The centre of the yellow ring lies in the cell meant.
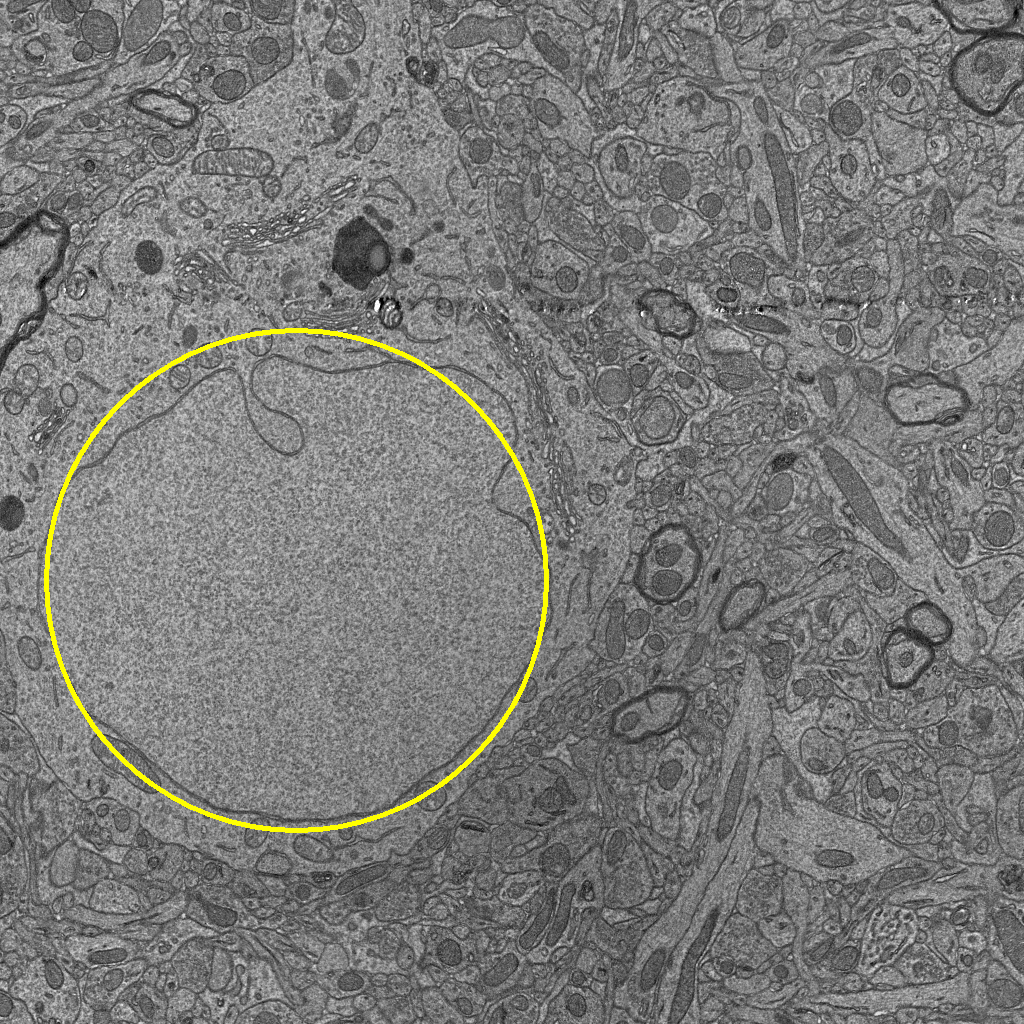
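Excitatory neuron, mouse visual cortex (electron micrograph). The large, round nucleus almost fills the ring. At its top the nuclear envelope forms a deep, narrow loop folding into the nucleus. Chromatin is finely dispersed, with no dense clumps along the envelope. A single large, dark, dense body lies in the cytoplasm above the nucleus.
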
